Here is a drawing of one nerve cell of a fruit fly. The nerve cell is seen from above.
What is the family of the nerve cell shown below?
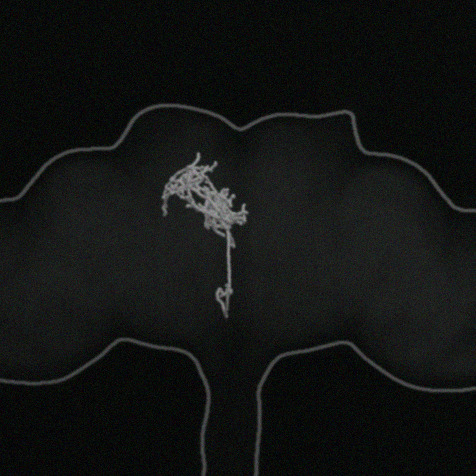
hemilineage LB5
